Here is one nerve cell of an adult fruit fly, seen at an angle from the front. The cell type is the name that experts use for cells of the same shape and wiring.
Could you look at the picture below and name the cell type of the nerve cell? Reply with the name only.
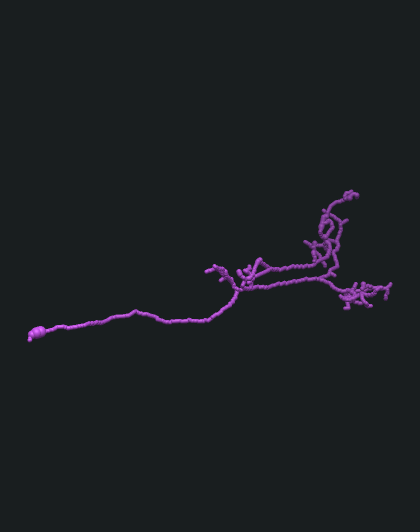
IN14A117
